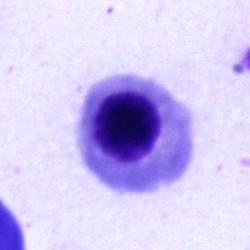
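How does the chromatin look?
Dense and very dark purple, with no open, fine pattern to it.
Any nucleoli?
None that you can see.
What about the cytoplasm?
There's a paler zone just beside the nucleus on its right, and no visible granules.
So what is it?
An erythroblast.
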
